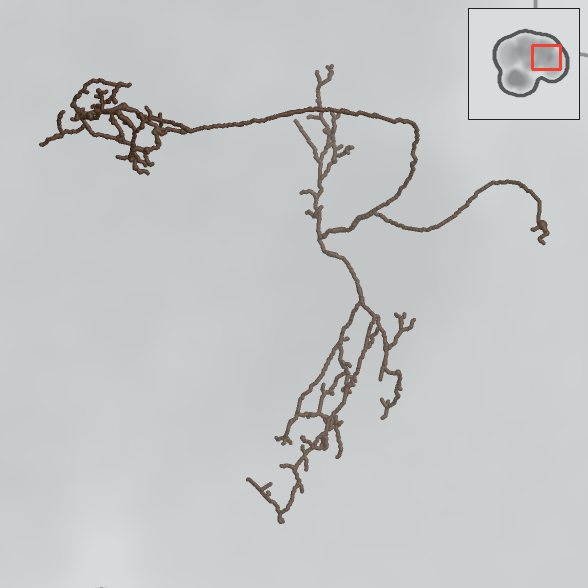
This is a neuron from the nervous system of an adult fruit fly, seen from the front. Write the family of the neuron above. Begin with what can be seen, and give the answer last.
Its cell body lies on the right of the picture. Dozens of branch ends can be seen. This is a visual projection neuron. Its family is hemilineage SLPa&l1_lateral.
